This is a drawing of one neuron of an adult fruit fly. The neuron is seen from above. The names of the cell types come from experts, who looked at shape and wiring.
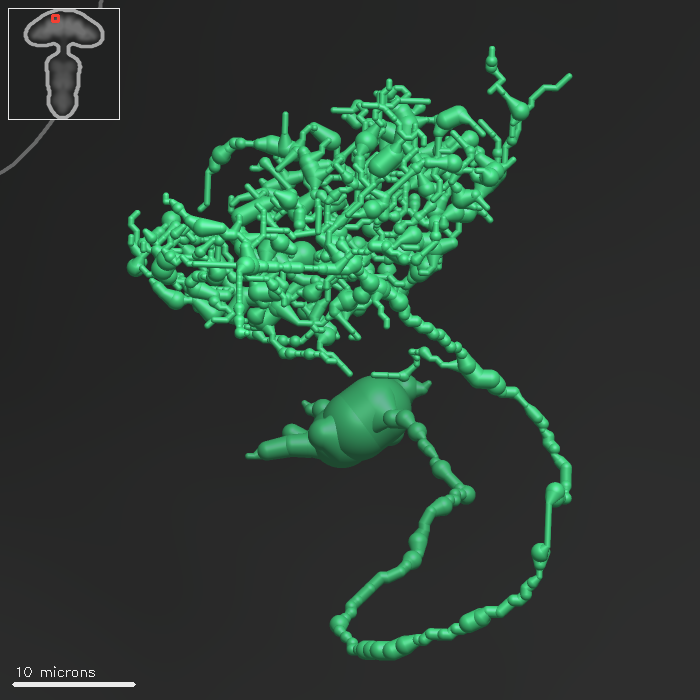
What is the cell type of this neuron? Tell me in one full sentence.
Of the cell type v2LN36 is this neuron.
